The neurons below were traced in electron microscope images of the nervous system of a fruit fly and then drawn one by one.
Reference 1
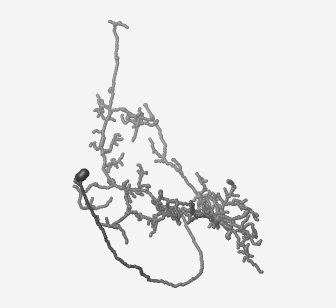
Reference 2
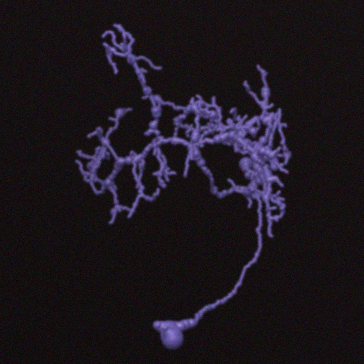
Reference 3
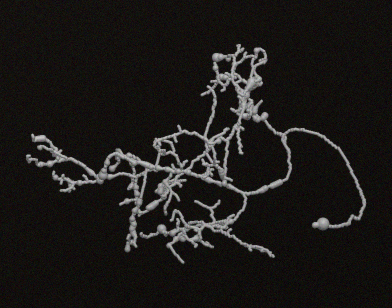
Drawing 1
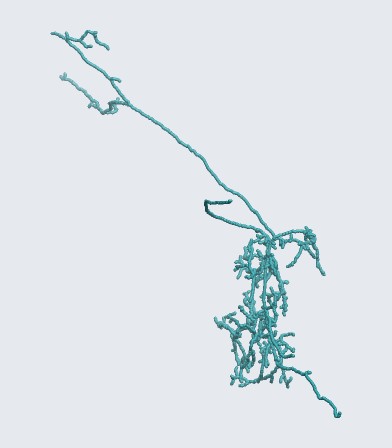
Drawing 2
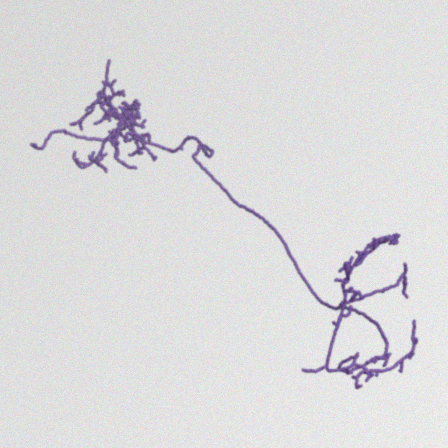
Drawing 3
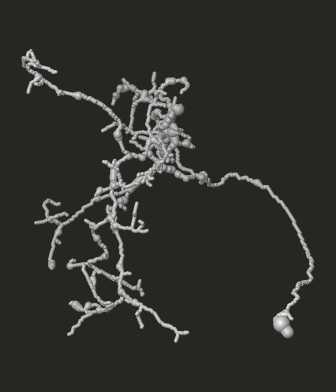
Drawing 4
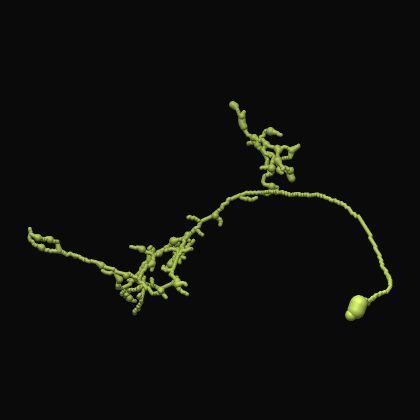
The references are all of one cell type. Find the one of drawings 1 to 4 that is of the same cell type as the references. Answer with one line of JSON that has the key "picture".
{"picture": 3}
